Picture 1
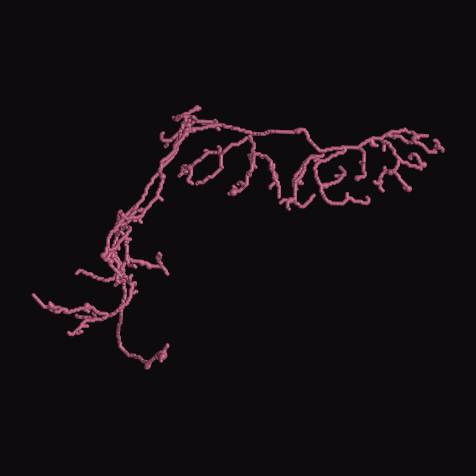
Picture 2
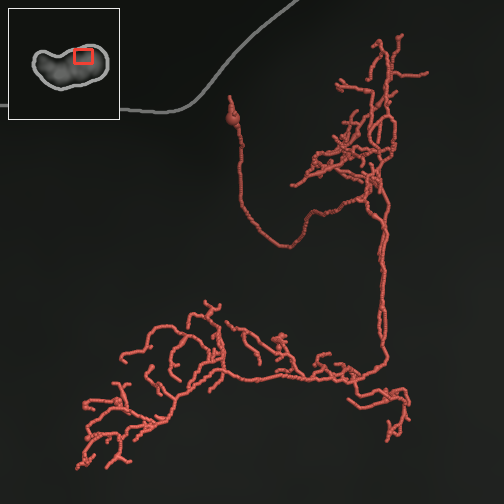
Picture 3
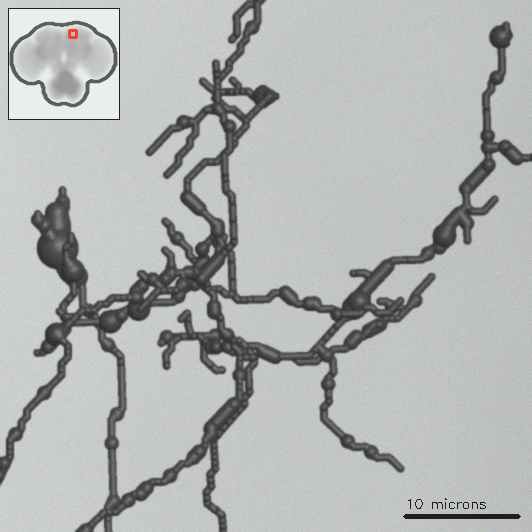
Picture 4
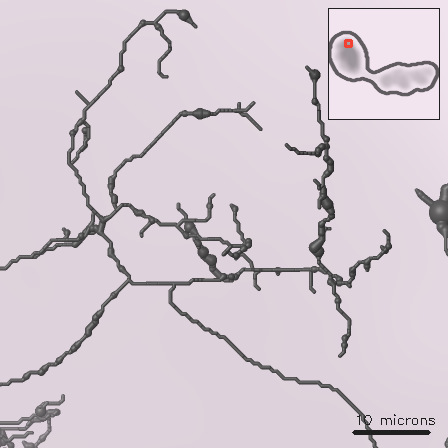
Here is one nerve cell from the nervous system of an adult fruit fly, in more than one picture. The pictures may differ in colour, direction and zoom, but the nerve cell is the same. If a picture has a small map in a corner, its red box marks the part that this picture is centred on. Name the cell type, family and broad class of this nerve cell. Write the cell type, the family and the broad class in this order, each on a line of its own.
FB7C
hemilineage SIPp1
central-brain intrinsic neuron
